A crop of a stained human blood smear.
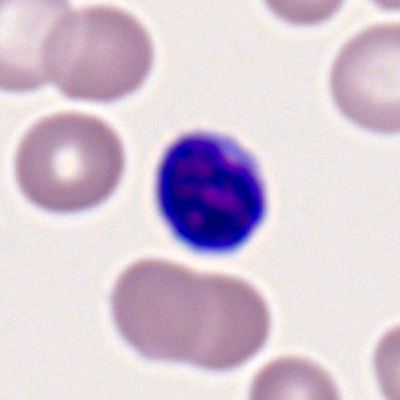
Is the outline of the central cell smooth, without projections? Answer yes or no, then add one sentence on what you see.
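Yes. The cell outline is round to slightly oval and smooth.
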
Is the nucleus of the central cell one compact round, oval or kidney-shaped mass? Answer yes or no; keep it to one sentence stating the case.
Yes, this cell has an undivided, compact nucleus that is round, oval or kidney-shaped.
